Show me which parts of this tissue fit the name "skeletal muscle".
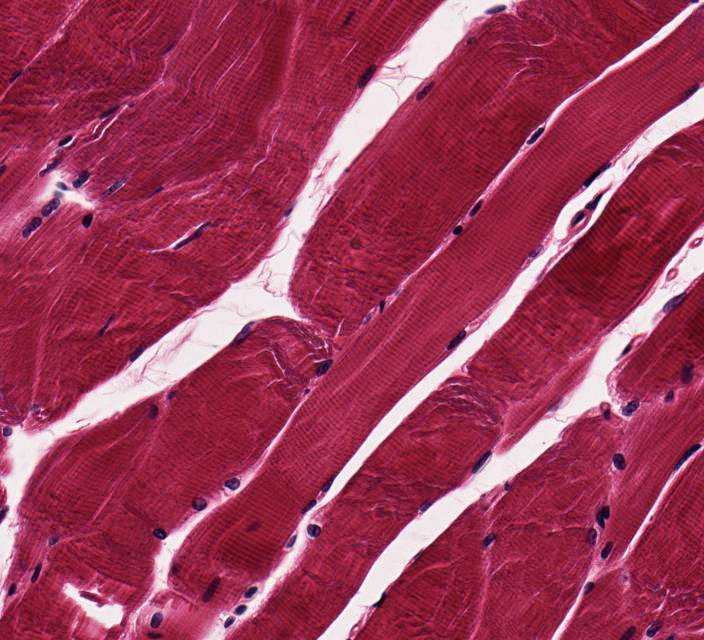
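The tissue shown is skeletal muscle. Along their length the fibres carry fine, regular transverse cross-striations.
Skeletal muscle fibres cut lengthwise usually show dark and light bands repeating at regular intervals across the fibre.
Their nuclei lie at the fibre edges rather than in the centres.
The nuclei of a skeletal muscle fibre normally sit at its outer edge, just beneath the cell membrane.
The fibres are parallel, unbranched cylinders that do not join one another.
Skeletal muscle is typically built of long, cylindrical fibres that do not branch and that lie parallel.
No fat cells are present anywhere in the field.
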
